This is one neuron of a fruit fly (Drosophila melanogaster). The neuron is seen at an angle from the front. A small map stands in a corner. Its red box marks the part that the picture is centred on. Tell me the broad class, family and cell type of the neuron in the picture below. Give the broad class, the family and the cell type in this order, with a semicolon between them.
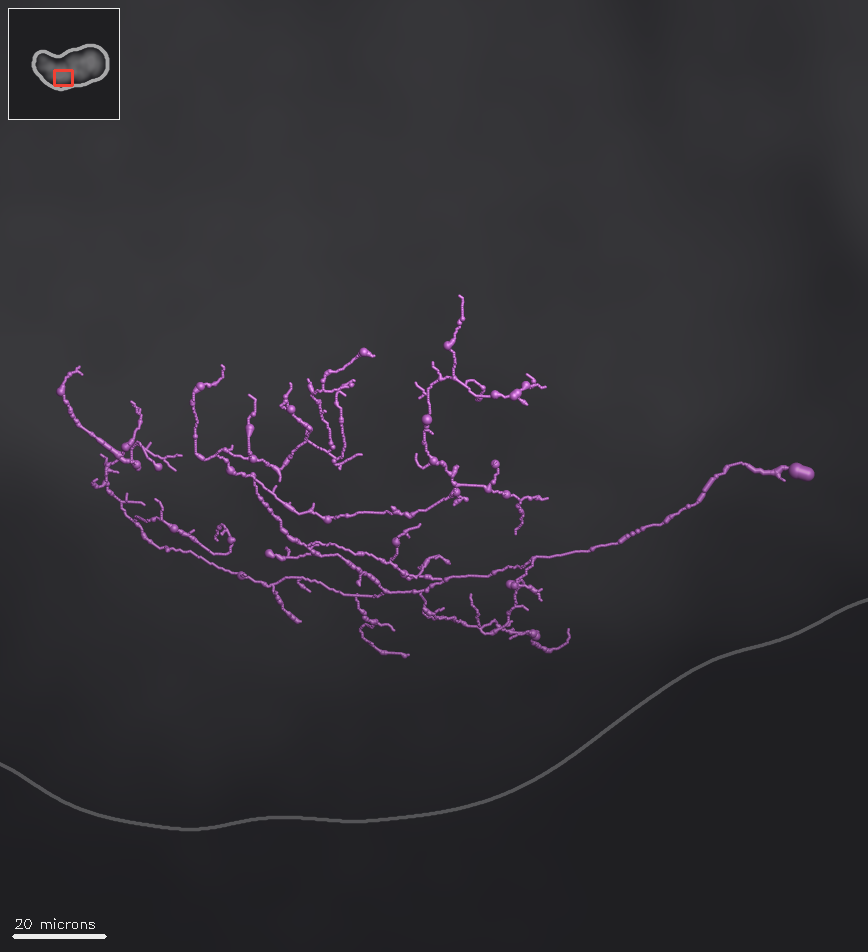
optic-lobe intrinsic neuron; Cm; Cm11c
